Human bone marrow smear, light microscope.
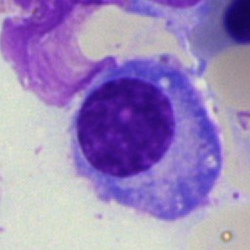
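Plasma cell in a stained human bone marrow smear. The nucleus lies off-centre, toward the upper left of the cell. The cytoplasm is abundant and stains blue, with a few small clear vacuoles near its right edge. The cell outline is irregular and slightly ragged.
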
